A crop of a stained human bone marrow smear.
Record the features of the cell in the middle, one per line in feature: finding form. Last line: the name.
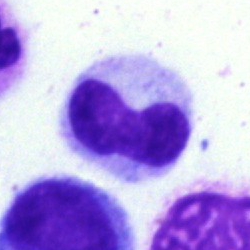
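Outline: round
Nucleus: deepest notch between the lobes on the upper edge
Cytoplasm: pale greyish-blue
Granules: no coarse orange granules
Name: band neutrophil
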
